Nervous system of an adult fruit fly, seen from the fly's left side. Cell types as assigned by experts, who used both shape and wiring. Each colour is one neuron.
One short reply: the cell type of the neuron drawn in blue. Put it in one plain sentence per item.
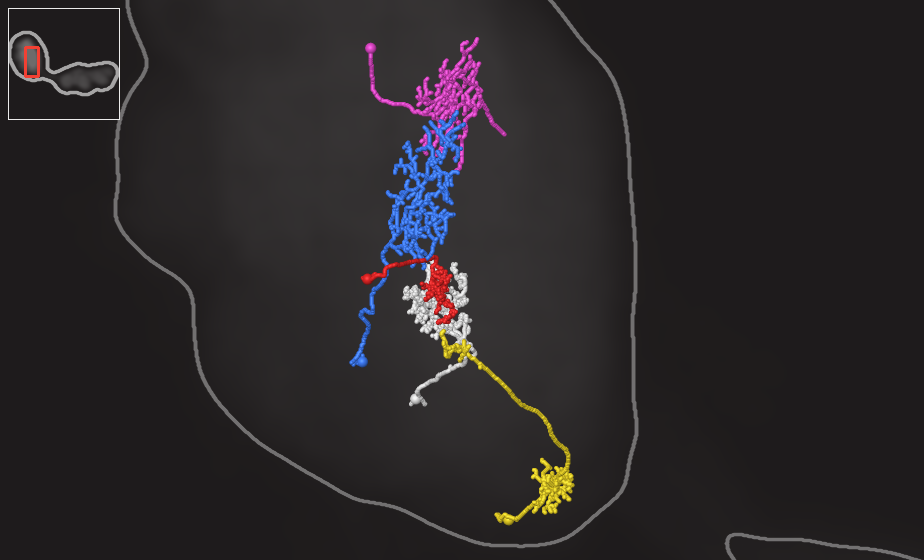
The cell type is Cm11a.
